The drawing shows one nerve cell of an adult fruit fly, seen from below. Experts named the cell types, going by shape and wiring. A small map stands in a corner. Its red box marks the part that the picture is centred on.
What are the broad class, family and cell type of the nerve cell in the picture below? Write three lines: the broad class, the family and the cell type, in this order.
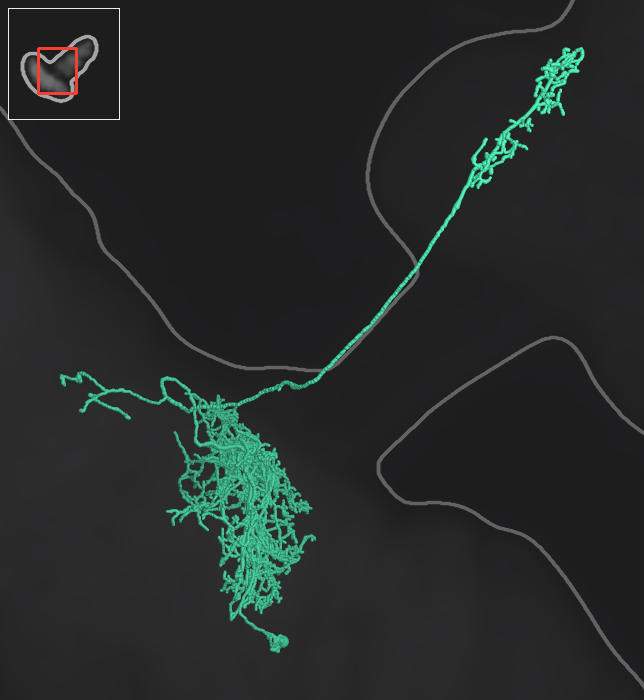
descending neuron
DNg
DNg49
